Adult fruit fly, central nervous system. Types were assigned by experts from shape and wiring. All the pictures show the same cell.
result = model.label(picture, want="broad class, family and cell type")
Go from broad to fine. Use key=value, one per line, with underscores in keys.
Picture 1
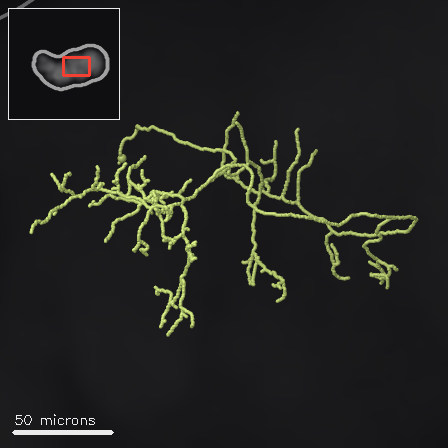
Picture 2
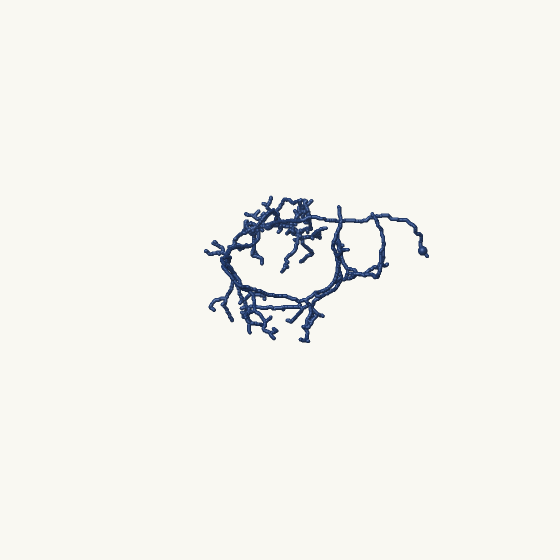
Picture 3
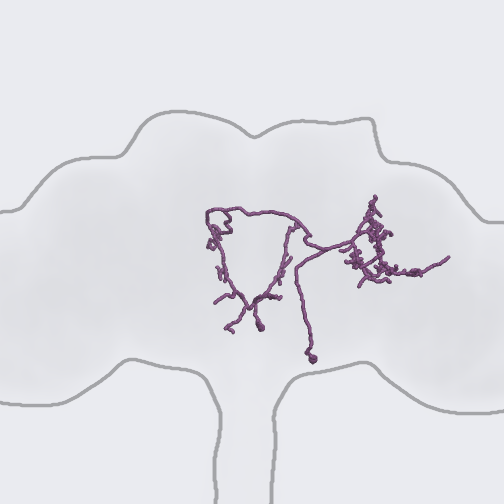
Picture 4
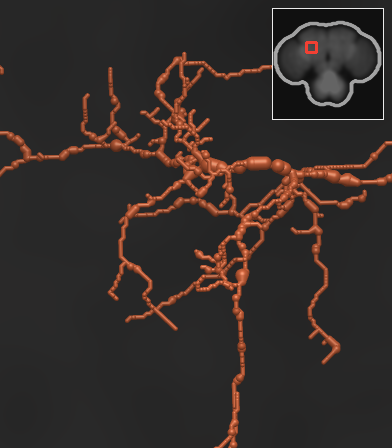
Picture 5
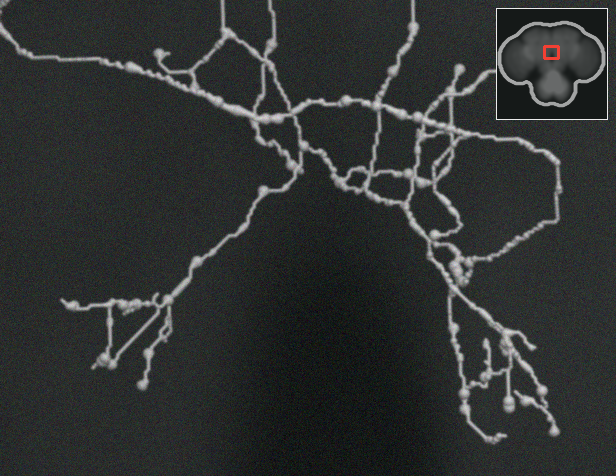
broad_class=central-brain intrinsic neuron
family=hemilineage DM5_central
cell_type=PVLP144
